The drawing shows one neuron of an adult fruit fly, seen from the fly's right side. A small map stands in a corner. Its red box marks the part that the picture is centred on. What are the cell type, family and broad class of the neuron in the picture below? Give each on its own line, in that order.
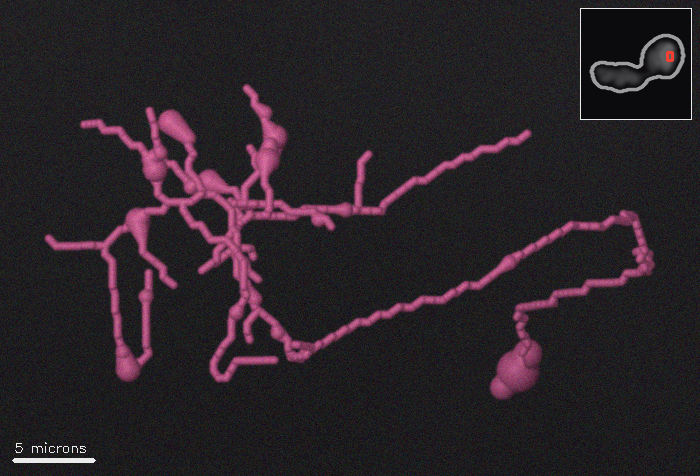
Cm4
Cm
optic-lobe intrinsic neuron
